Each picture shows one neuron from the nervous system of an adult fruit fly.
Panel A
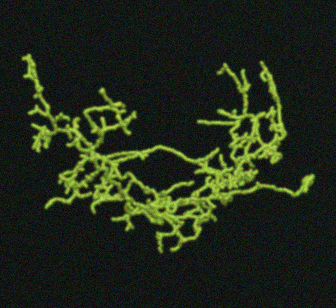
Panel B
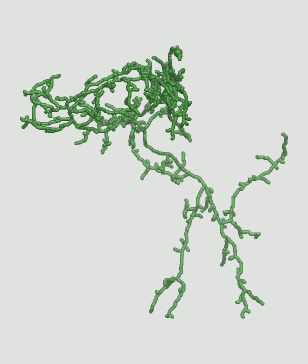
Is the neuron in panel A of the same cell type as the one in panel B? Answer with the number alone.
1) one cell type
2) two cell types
2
